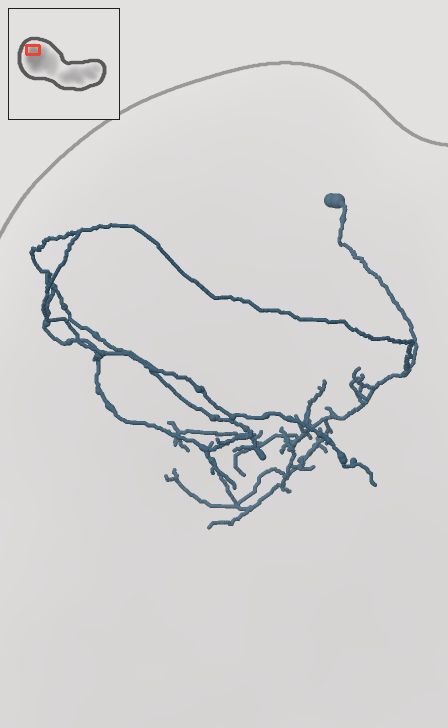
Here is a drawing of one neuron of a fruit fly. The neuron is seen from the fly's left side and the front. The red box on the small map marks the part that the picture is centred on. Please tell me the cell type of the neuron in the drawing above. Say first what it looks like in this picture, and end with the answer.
Its cell body lies at the upper right of the picture. Dozens of branch ends can be seen. This is a central-brain intrinsic neuron. Its cell type is LHPV5b3.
